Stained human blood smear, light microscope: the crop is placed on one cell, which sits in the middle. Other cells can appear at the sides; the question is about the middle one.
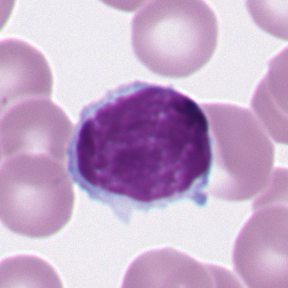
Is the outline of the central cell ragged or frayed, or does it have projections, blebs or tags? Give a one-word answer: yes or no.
Yes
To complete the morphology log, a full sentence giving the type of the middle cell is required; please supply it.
The central cell, amid any neighbouring cells, is a typical lymphocyte.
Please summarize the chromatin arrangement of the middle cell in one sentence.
The nucleus shows chromatin that is coarsely clumped.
